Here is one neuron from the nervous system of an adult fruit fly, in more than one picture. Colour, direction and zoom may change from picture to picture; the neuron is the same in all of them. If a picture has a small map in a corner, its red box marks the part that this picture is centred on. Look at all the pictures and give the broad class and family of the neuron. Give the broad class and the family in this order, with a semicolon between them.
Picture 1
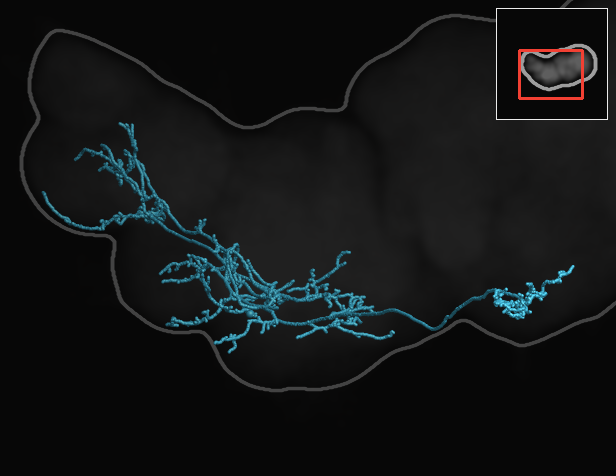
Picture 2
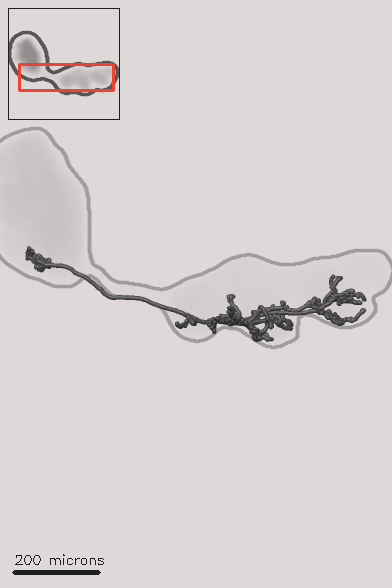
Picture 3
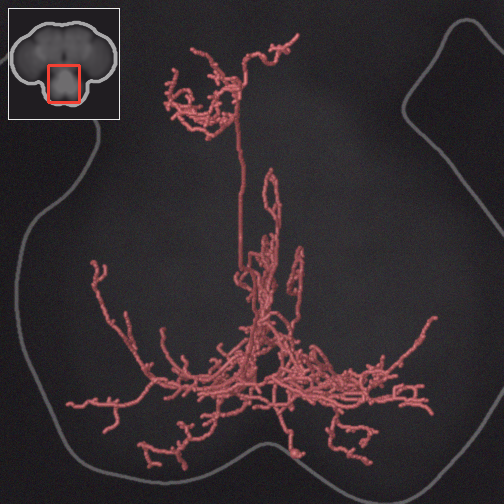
nerve-cord intrinsic neuron; hemilineage 05B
